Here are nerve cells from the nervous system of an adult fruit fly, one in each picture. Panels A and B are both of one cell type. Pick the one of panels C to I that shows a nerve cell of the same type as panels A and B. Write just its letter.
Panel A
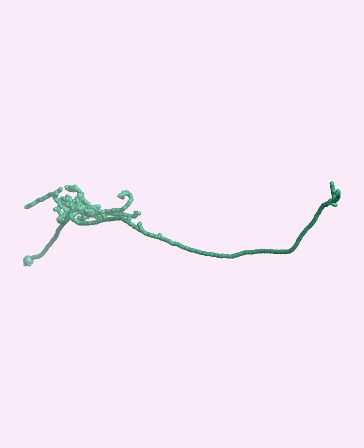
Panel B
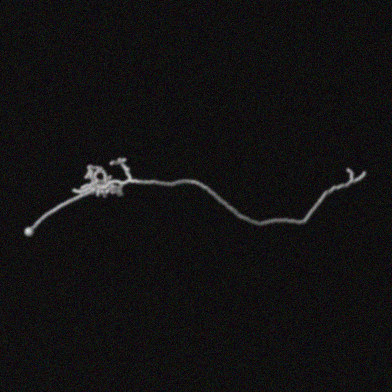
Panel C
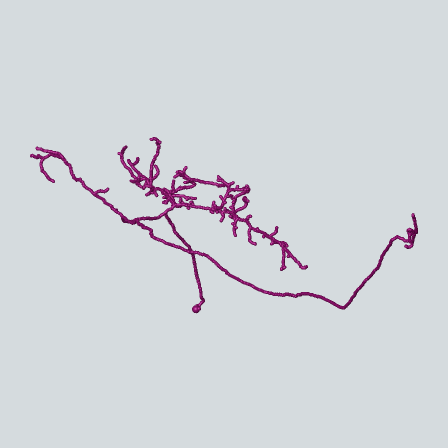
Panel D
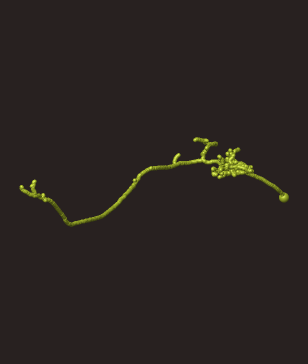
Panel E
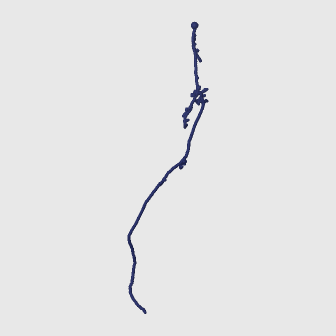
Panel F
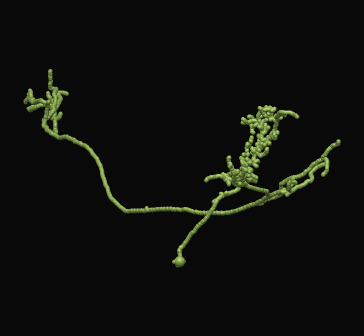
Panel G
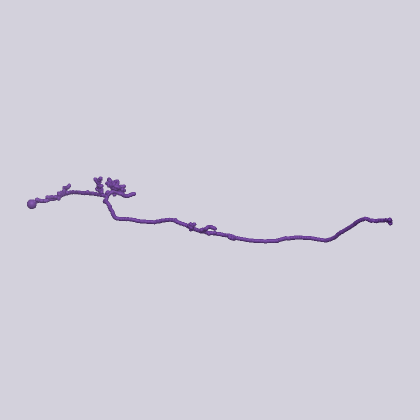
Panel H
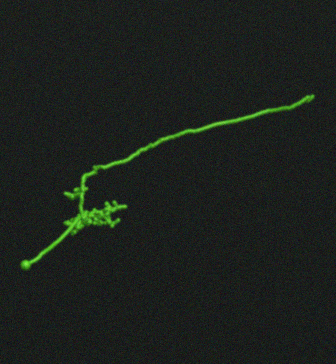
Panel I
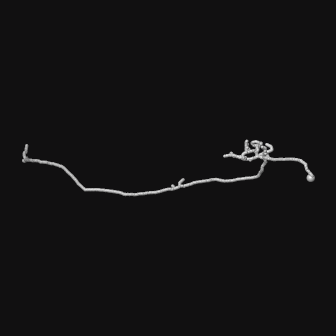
D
